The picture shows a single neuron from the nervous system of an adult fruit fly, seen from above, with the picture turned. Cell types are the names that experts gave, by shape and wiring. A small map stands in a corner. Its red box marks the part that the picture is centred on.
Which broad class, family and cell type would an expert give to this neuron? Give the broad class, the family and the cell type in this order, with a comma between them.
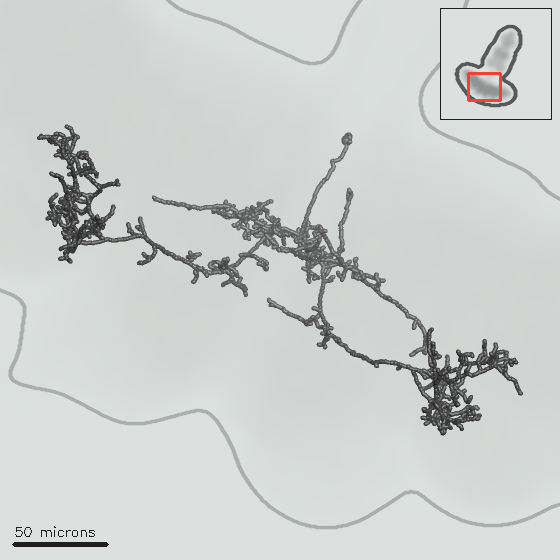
central-brain intrinsic neuron, hemilineage LB0, AVLP605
